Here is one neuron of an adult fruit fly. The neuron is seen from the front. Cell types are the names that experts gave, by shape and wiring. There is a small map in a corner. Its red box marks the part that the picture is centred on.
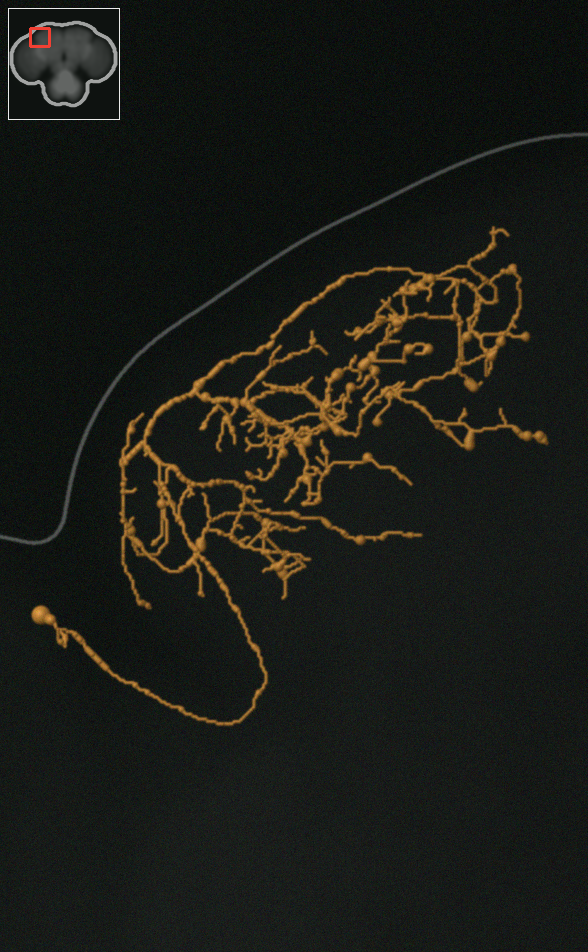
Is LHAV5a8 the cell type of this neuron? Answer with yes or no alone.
yes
